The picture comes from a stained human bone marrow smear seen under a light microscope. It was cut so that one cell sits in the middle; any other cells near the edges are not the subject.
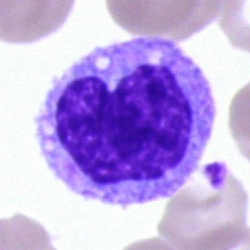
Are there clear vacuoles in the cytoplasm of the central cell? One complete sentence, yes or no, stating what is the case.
Yes, the cytoplasm shows one or more clear vacuoles in this cell.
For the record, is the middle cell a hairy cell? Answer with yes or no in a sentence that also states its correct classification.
No, the cell in the middle of the field is a monocyte, not a hairy cell as suggested.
